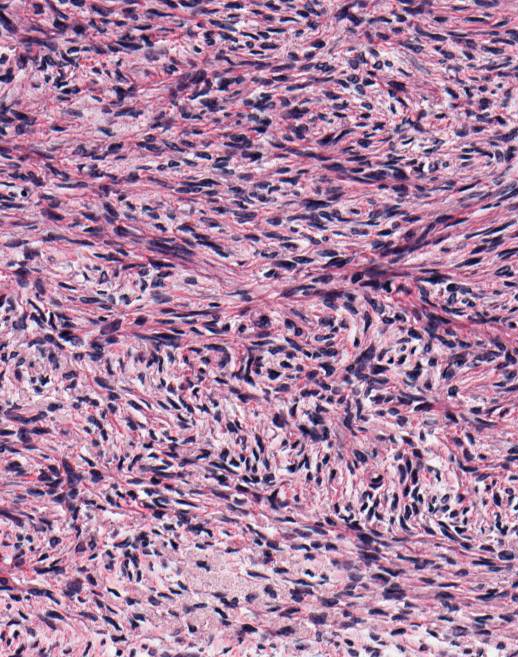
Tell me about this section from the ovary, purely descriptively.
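Everything here, you'll see, is spindle-shaped cells in interlacing fascicles. In the upper half, follow the fascicles: they mostly run across, side to side and obliquely. Their nuclei are elongated, tapered and darkly stained. Cytoplasm is scant and pink, with indistinct cell borders.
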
